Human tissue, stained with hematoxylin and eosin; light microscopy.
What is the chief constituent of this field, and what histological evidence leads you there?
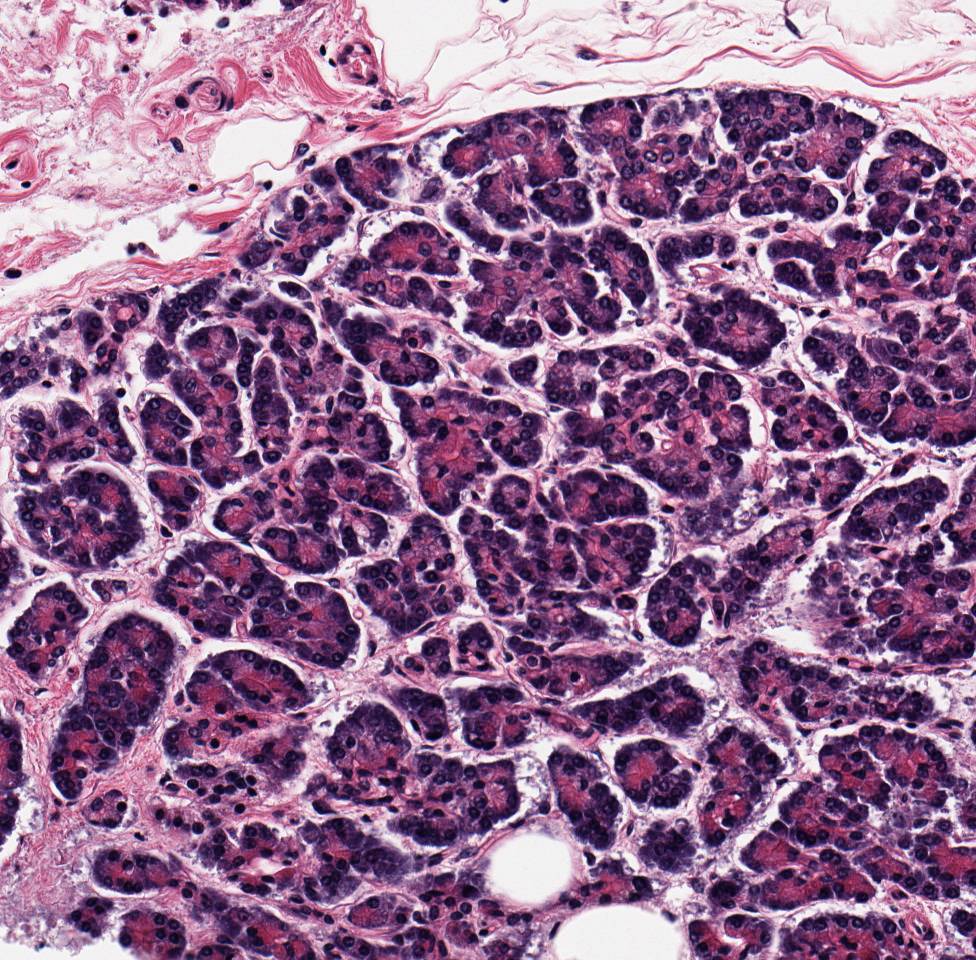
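The answer is exocrine pancreas. Decisive is the two-toned acinar cytoplasm: deeply basophilic at the base, pink at the apex facing the acinar centre.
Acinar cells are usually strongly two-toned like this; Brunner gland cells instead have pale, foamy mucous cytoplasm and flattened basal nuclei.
The round, dark nuclei lie basally, and the cells are pyramidal, grouped in small rounded acini with tiny central lumina.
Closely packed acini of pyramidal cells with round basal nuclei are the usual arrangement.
They fill most of the field, beneath a band of loose connective tissue at the top left.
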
